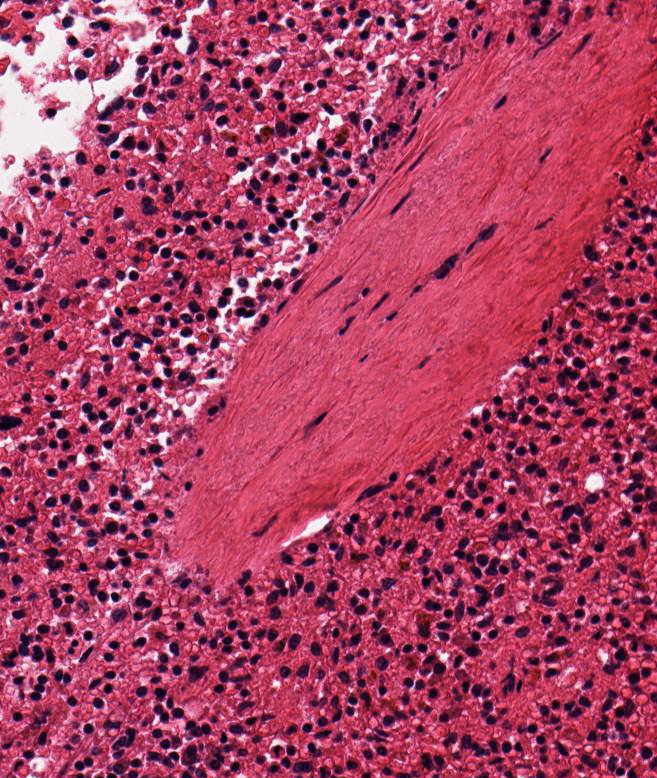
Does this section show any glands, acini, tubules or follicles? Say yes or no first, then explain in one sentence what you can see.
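No. No epithelium or glands are present anywhere in the field.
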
